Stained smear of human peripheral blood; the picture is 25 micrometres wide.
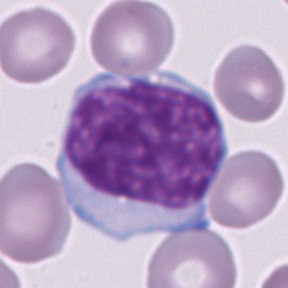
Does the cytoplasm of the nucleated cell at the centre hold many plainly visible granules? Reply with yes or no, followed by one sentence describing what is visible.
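No. No granules are visible in the cytoplasm.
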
